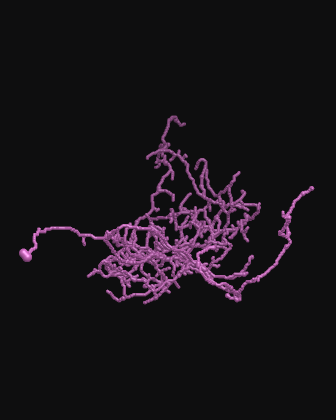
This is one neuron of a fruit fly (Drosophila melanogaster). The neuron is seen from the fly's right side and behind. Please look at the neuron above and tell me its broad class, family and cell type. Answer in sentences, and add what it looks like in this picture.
This is a central-brain intrinsic neuron. The family is hemilineage LB23. Its cell type is GNG611. Its cell body lies on the left of the picture. Dozens of branch ends can be seen.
